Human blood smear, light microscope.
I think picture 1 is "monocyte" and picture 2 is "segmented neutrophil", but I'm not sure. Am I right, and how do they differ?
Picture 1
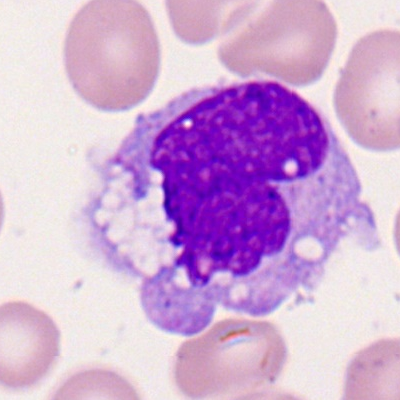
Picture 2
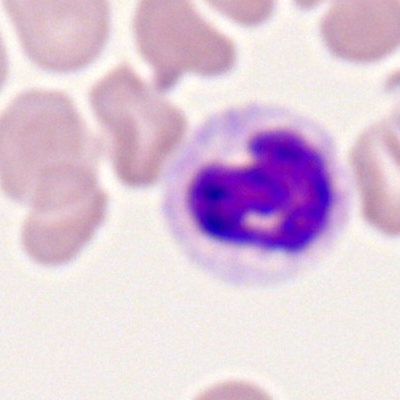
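Picture 1 shows a monocyte; picture 2 shows a segmented neutrophil. In picture 1 the chromatin is fine and lacy rather than coarsely clumped, whereas in picture 2 it is dense, dark purple and clumped. The cytoplasm in picture 1 is abundant and pale grey-blue, with a cluster of many small vacuoles left of the nucleus; in picture 2 it is pale lilac. The monocyte's nucleus is folded, notched from the right side. Picture 2 has a round, smooth outline and no visible nucleoli.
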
